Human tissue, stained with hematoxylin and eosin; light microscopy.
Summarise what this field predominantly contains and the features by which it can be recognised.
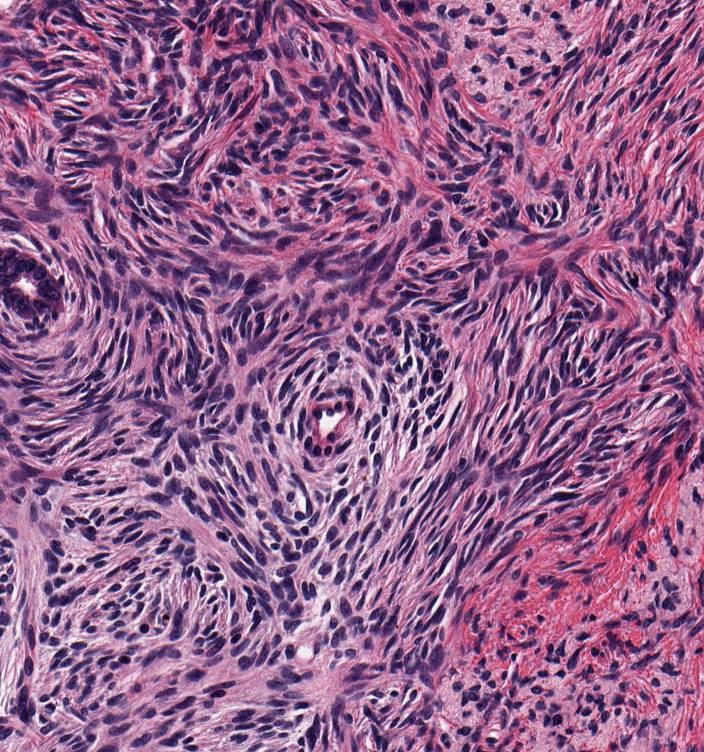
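Ovarian cortex, going by how packed and swirled the spindle cells are. They form whorls and curving fascicles throughout, with dark, elongated to oval nuclei and little cytoplasm, and the nuclei are densely crowded across most of the field.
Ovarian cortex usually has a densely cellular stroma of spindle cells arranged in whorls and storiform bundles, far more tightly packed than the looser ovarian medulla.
Pink collagenous strands run between the bundles.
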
